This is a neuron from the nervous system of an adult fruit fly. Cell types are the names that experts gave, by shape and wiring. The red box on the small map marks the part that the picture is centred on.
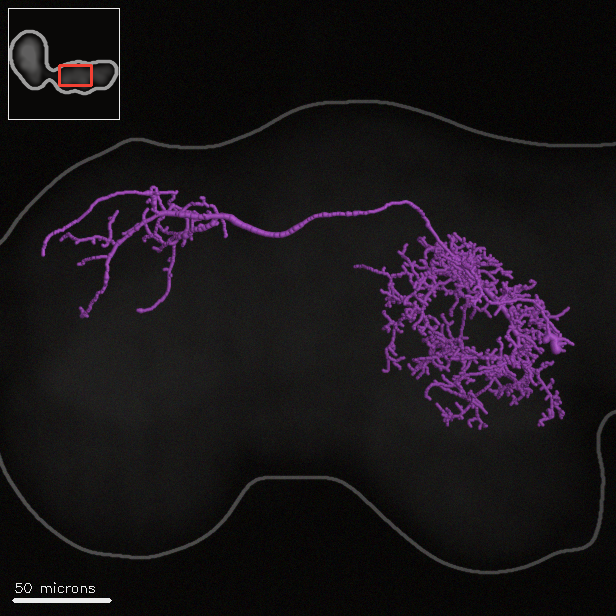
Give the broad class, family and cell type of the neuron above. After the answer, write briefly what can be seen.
This is a nerve-cord intrinsic neuron. Its family is hemilineage 03A. The cell type is IN03A001. The cell body is on the right of the picture. By the scale bar it is about 300 microns wide in this view.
